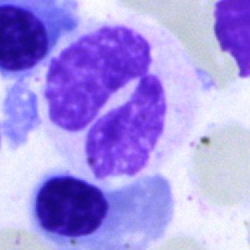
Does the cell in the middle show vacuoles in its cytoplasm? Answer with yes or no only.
No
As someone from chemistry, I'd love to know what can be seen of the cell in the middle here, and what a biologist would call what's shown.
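The nucleus is divided into two large lobes, with a narrow pale cleft between them. Its chromatin is purple, mottled by scattered small pale spots. Sparse fine pink granules lie in the cytoplasm. The outline is roundish and shows only faintly against the background. It is a segmented neutrophil.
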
